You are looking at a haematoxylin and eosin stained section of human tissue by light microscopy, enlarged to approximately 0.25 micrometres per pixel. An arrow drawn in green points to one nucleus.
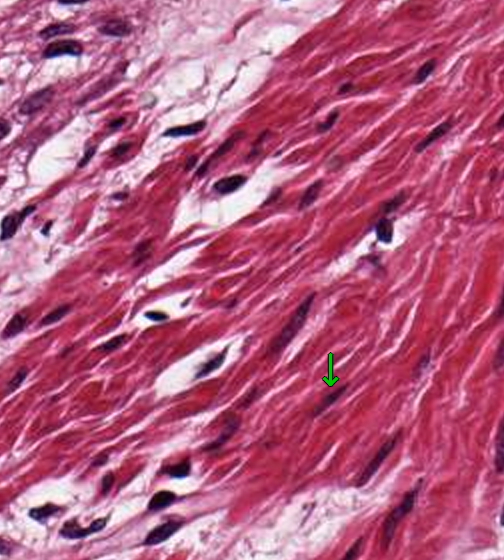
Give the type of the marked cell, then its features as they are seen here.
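The marked cell is a smooth muscle cell. The nucleus is slender and elongated, its long axis running diagonally in the same direction as the surrounding fibres. The nucleus is thinner and less darkly stained than the plump, dark nuclei lying beside the pale spaces elsewhere in the field. The cytoplasm is deep red and finely streaked lengthwise, with no clear border separating it from neighbouring cells. The cell lies within a densely packed band of parallel cells and fibres that all run the same way.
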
